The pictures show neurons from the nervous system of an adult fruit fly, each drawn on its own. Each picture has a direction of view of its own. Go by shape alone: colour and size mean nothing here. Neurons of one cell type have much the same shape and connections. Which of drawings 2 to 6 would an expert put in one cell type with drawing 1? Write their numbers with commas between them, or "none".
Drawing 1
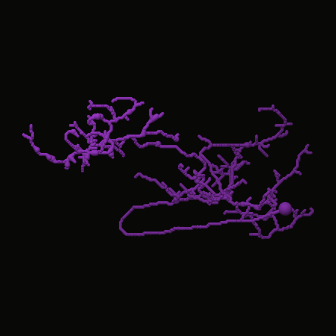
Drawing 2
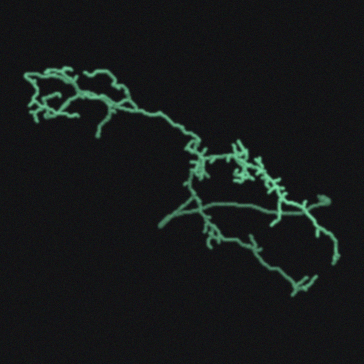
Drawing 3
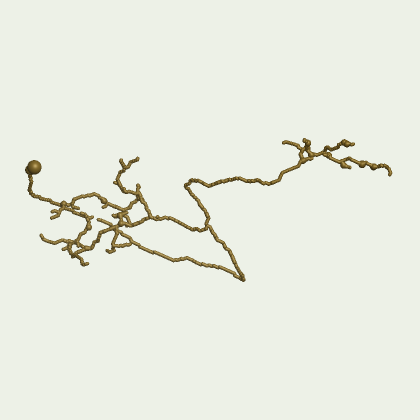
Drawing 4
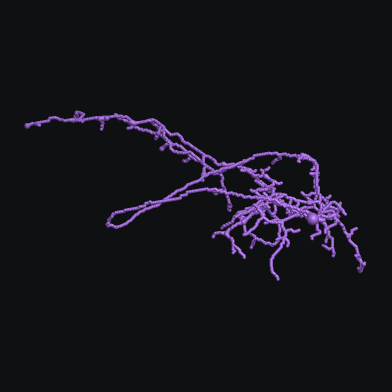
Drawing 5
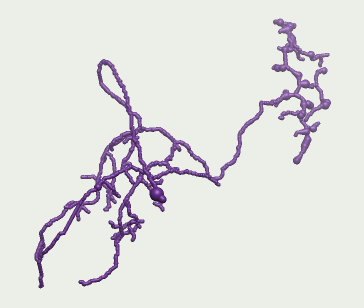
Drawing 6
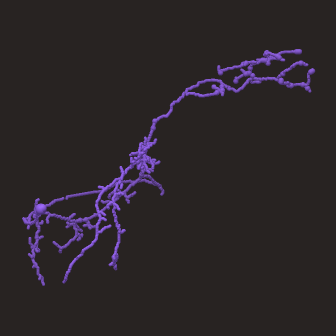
3, 5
